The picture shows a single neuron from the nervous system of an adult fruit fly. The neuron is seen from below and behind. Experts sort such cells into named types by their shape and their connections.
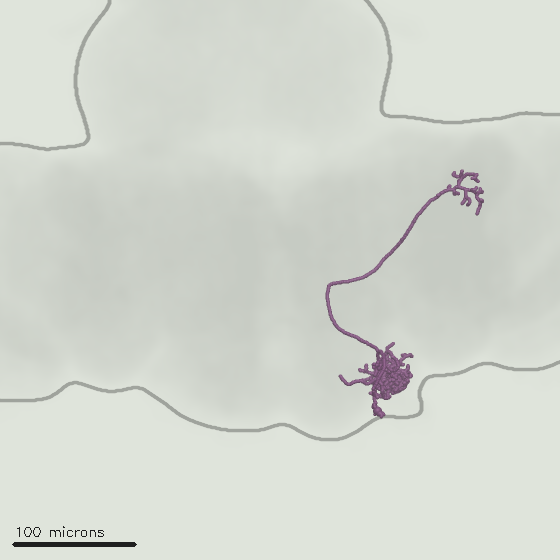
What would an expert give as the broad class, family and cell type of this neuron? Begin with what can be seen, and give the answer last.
By the scale bar it is about 200 microns tall in this view. As drawn here it is taller than it is wide. This is a central-brain intrinsic neuron. Its family is hemilineage ALv1. It is of cell type M_vPNml63.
